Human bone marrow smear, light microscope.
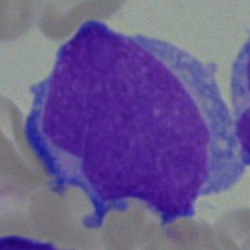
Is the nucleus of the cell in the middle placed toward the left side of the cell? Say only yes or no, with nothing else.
Yes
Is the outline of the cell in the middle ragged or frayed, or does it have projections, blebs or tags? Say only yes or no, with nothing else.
Yes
